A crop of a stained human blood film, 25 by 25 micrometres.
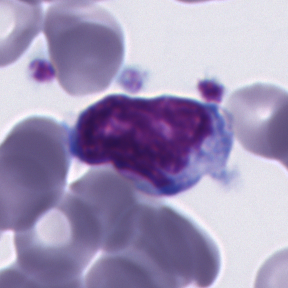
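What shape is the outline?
Irregular, wider than tall.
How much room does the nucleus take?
Most of the cell.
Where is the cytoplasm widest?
On the right, where the pale blue rim turns ragged with fine wisps.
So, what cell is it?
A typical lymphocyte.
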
